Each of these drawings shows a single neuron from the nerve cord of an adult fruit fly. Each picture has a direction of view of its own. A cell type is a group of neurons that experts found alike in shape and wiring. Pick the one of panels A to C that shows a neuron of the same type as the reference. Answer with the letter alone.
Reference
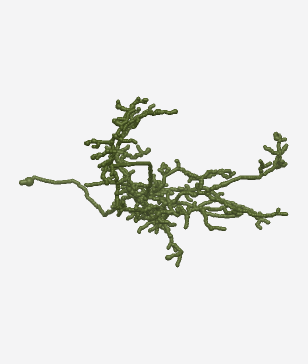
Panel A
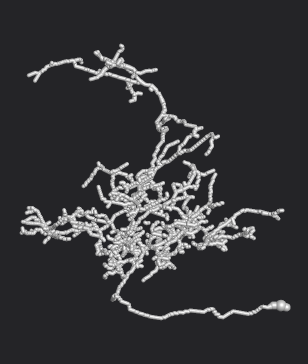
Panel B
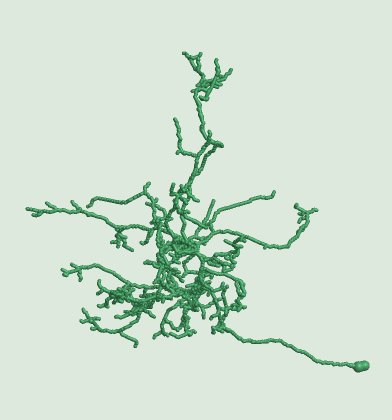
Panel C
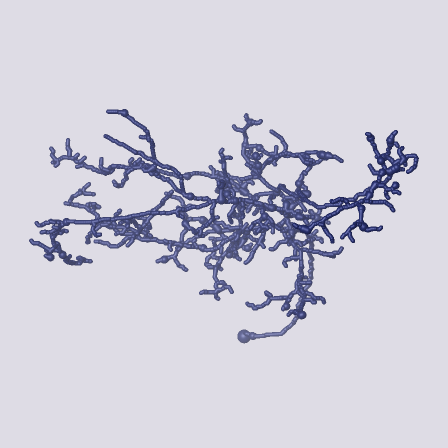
C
